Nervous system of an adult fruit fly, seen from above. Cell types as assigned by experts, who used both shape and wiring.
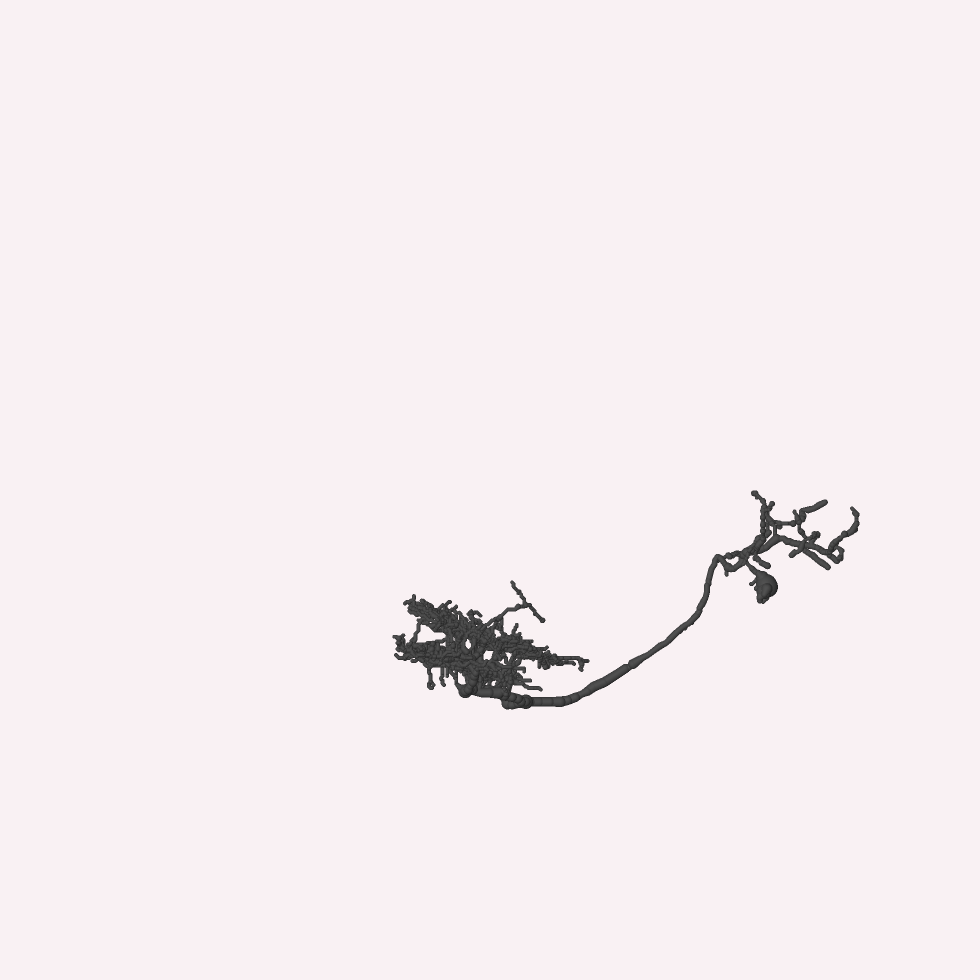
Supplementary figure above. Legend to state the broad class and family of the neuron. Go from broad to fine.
visual projection neuron; LPT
